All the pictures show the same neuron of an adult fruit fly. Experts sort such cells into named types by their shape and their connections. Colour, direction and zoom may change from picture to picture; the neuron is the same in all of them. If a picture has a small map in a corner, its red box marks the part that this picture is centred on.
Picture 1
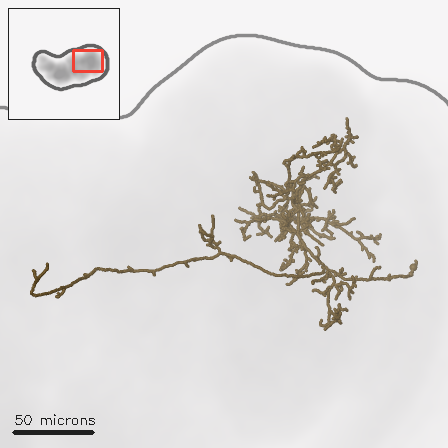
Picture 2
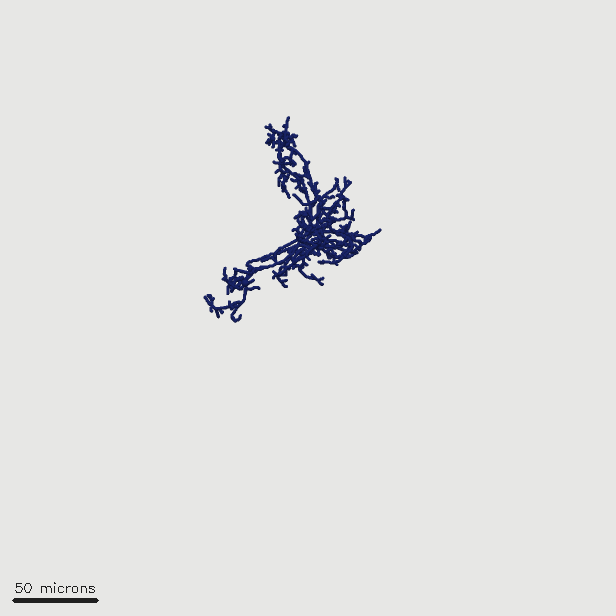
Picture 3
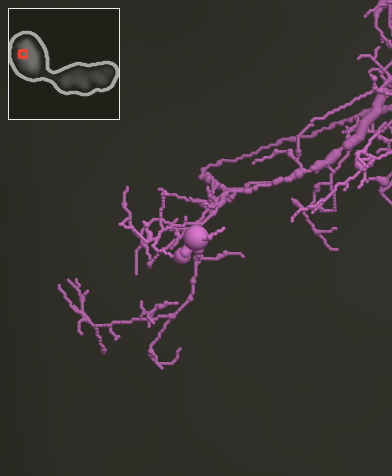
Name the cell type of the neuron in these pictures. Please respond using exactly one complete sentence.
The type assigned to this neuron is AVLP189_b.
